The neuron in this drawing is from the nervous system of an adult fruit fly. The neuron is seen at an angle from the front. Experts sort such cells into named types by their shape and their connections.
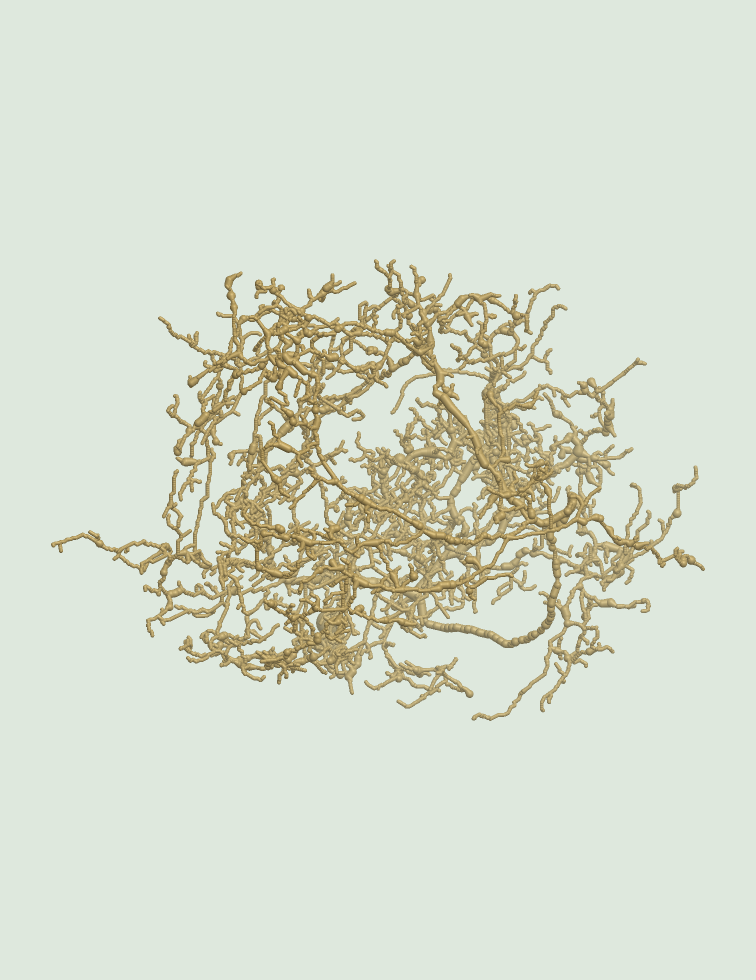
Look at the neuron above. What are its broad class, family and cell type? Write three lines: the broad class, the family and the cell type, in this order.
nerve-cord intrinsic neuron
hemilineage 13B
IN13B007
